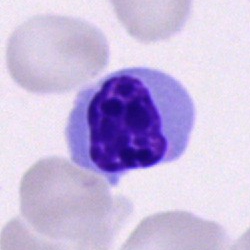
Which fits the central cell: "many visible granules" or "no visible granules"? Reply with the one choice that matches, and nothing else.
No visible granules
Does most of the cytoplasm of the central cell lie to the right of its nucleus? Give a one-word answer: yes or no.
Yes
